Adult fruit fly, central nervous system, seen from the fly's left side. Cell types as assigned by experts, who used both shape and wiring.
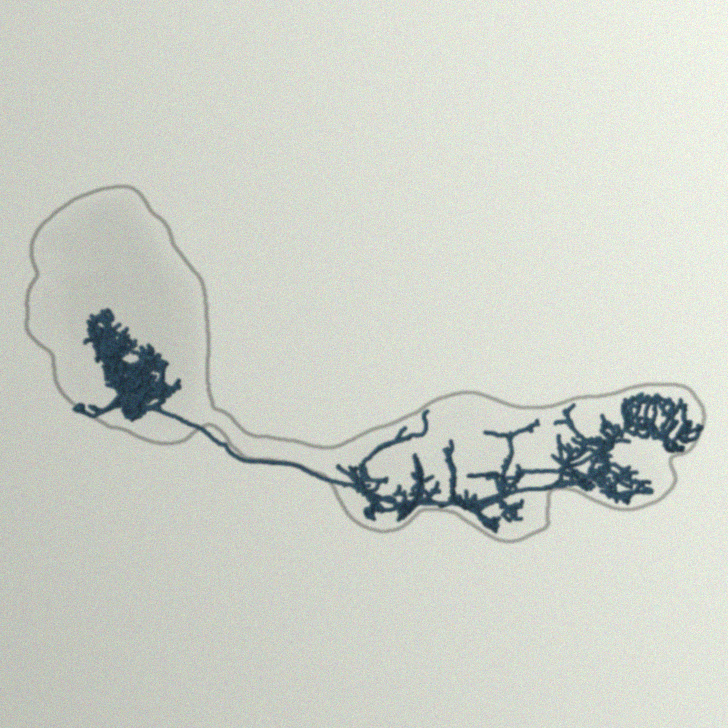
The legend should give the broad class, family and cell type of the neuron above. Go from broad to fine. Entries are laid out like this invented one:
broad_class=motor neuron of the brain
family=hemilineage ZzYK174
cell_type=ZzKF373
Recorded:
broad_class=descending neuron
family=hemilineage MX3
cell_type=DNg98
